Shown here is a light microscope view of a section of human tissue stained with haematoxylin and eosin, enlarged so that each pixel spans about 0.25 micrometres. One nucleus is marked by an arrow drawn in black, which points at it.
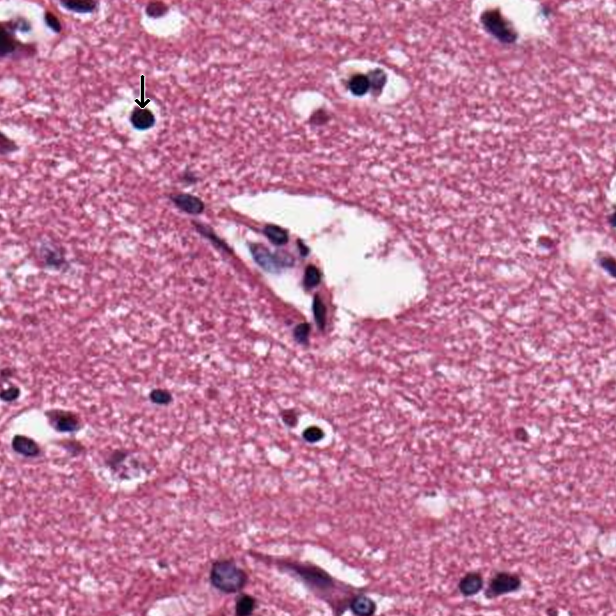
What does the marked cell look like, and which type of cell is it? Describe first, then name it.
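The nucleus is round, with a smooth, sharply defined edge. The nucleus is stained evenly dark throughout, with no internal detail visible. It lies on its own in the finely textured pink background, away from the vessel and not touching any other nucleus. The marked cell is an oligodendrocyte.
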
